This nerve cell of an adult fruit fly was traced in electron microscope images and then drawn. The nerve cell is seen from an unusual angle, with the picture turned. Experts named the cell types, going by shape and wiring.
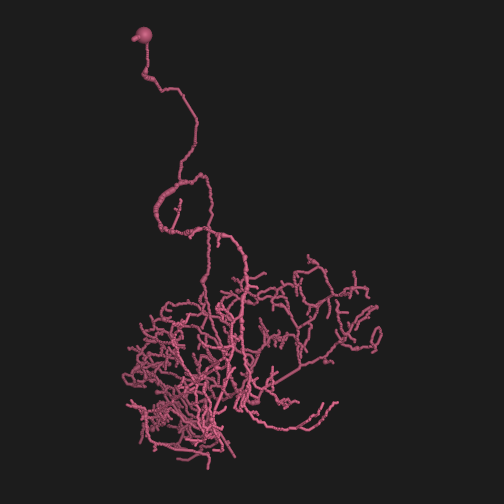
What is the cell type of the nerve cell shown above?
FB6K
